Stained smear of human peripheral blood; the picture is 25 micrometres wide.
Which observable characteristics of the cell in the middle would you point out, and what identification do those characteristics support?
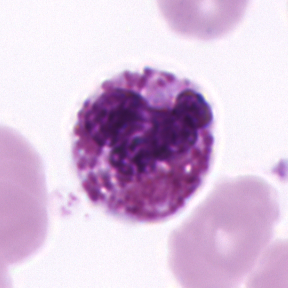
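Outline first: round, the cell being about 13 micrometres across. Next, the nucleus: granules overlie it and blur its borders, and no nucleolus can be seen. Last, the granules themselves, with small pale clear spots scattered among them. The cell is an eosinophil.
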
